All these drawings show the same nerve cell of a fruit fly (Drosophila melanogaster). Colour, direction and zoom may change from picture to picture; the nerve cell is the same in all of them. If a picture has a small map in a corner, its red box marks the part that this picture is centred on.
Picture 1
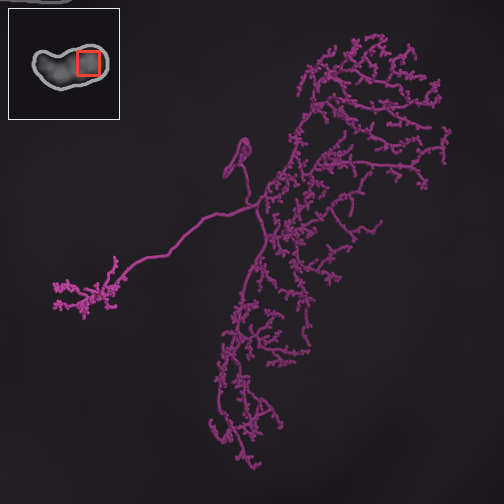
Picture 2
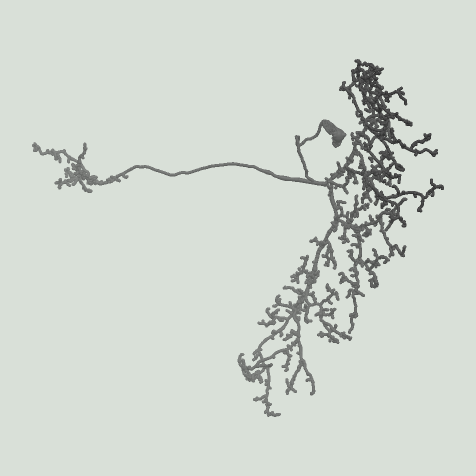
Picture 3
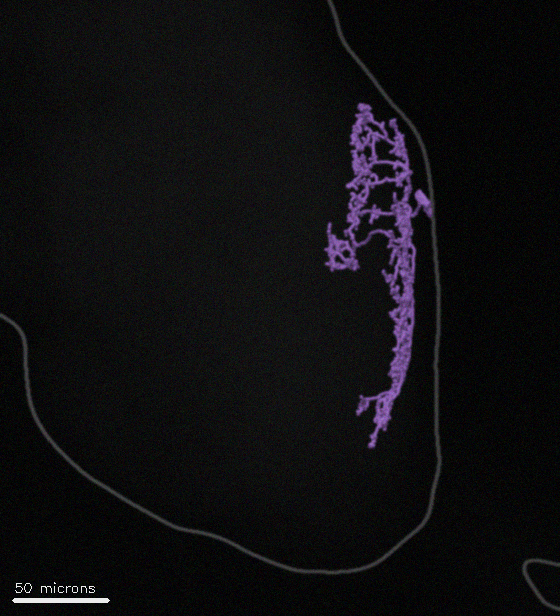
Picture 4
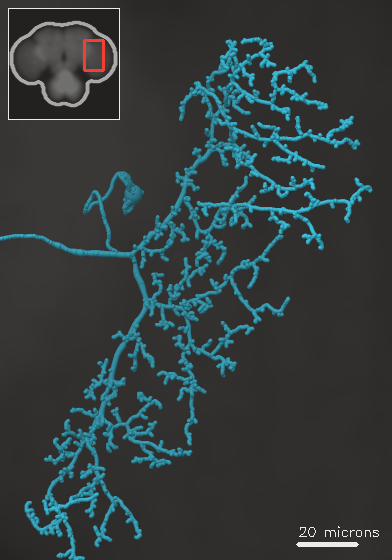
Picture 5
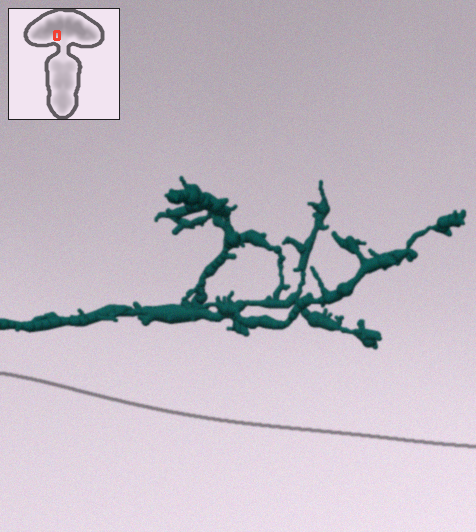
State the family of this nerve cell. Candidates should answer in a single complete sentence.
By its family, the nerve cell is VST.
